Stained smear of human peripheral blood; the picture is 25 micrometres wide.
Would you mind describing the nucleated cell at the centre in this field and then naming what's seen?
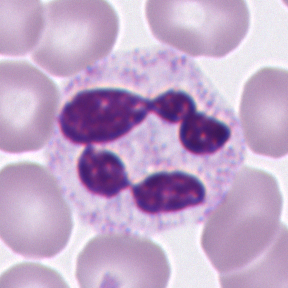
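Five lobes make up the nucleus, joined to one another by thin strands of nuclear material. The cytoplasm is abundant and pale pinkish-lilac, containing many fine lilac granules. The cell is a segmented neutrophil.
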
